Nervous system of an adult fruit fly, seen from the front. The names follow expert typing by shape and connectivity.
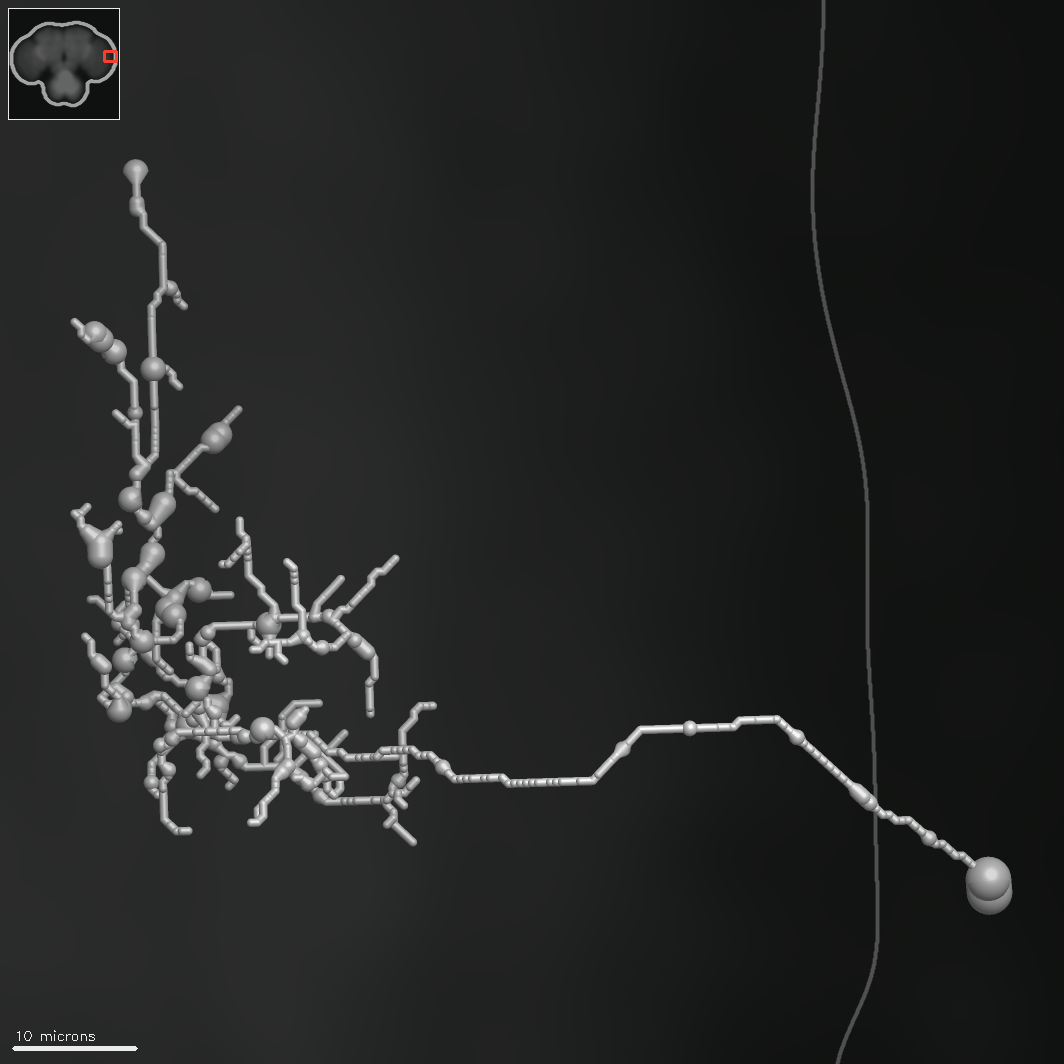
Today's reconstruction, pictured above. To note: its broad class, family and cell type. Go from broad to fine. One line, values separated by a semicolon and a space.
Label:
optic-lobe intrinsic neuron; Mi; Mi17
